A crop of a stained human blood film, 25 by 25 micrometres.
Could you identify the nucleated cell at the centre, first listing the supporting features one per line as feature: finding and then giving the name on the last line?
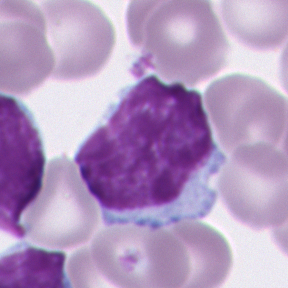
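Nucleus: fills most of the cell
Nuclear outline: angular and irregular, not round
Chromatin: dense, dark purple, a few paler streaks
Cytoplasmic edge: ragged rather than smooth
Identification: typical lymphocyte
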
